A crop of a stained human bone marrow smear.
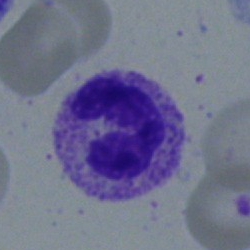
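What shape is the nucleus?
A curved band, bent into a C that opens to the left.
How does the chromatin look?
Dark purple and densely clumped.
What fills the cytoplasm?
Fine purple granules, scattered throughout.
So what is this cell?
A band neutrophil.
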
